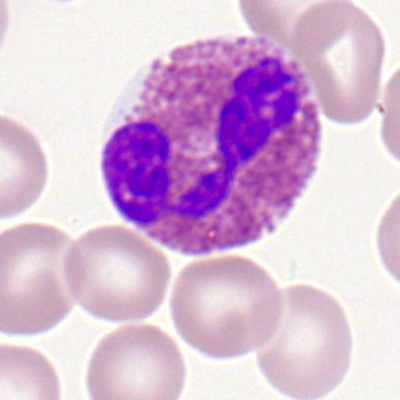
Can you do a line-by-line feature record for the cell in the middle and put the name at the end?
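Outline: round and smooth
Chromatin: dense, dark purple, clumped
Granules: coarse, orange-pink, packing the cytoplasm
Granule shape: round, fairly uniform in size
Name: eosinophil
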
